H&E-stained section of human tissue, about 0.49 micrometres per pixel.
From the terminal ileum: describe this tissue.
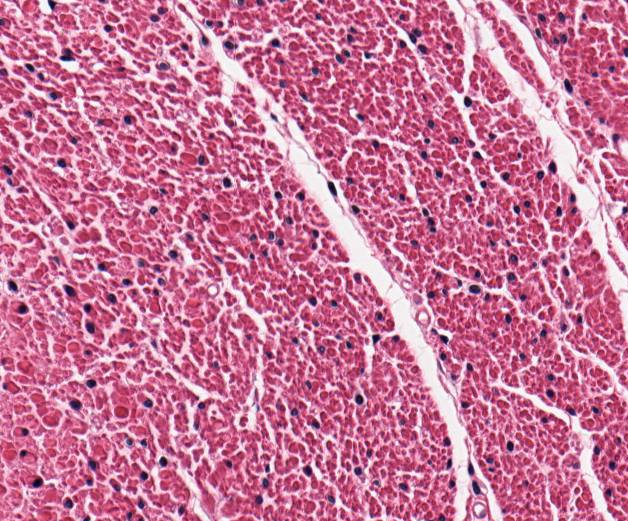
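You can see the muscle cells grouped into bundles, with narrow pale clefts between them running diagonally from upper left to lower right. The cut profiles are small, polygonal to rounded, and not all the same size. Nuclei are small, round and darkly stained. And there's only scant connective tissue between the muscle cells.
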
